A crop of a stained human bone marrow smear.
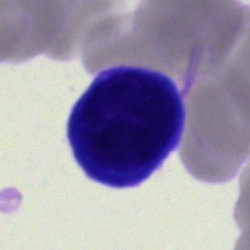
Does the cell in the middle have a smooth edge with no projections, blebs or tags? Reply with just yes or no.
Yes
